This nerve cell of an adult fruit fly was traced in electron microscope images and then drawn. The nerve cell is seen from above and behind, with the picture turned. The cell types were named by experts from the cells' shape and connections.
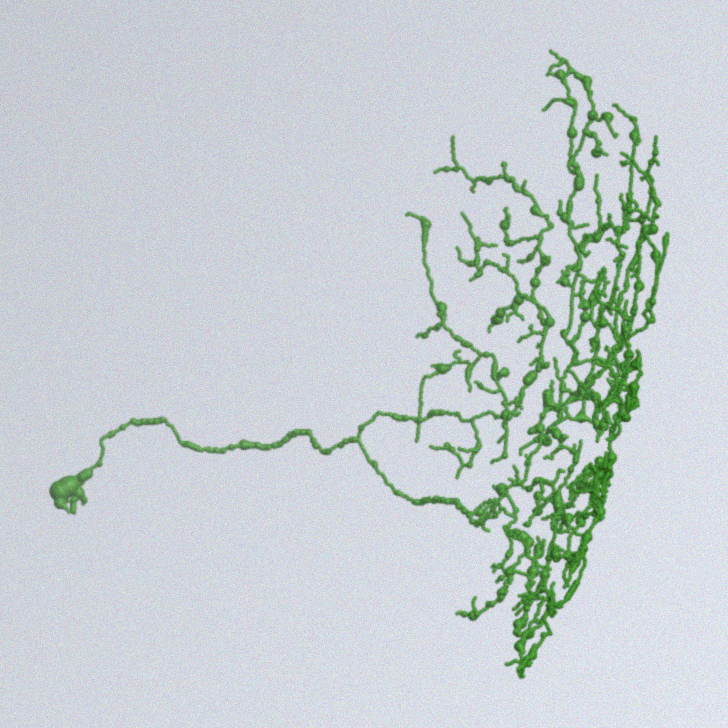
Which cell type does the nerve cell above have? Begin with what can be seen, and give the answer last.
The picture shows more than a hundred branch ends. As drawn here it is about as wide as it is tall. Its broad class is optic-lobe intrinsic neuron. Its cell type is Cm11b.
